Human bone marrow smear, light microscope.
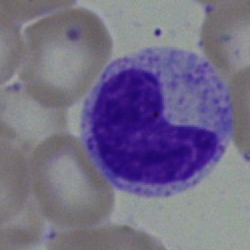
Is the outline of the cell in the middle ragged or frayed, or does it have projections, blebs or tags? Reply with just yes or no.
No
